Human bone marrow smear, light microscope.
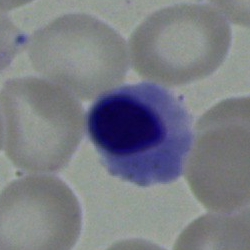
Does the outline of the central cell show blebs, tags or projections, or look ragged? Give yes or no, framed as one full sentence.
Yes, along its outline the cell is ragged or frayed, or has projections, blebs or tags.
